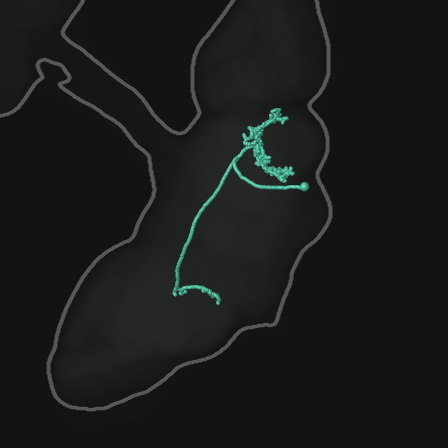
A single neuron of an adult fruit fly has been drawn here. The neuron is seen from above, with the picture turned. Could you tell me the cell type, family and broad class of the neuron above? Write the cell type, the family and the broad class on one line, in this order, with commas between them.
CB4163, hemilineage VLPa2, central-brain intrinsic neuron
